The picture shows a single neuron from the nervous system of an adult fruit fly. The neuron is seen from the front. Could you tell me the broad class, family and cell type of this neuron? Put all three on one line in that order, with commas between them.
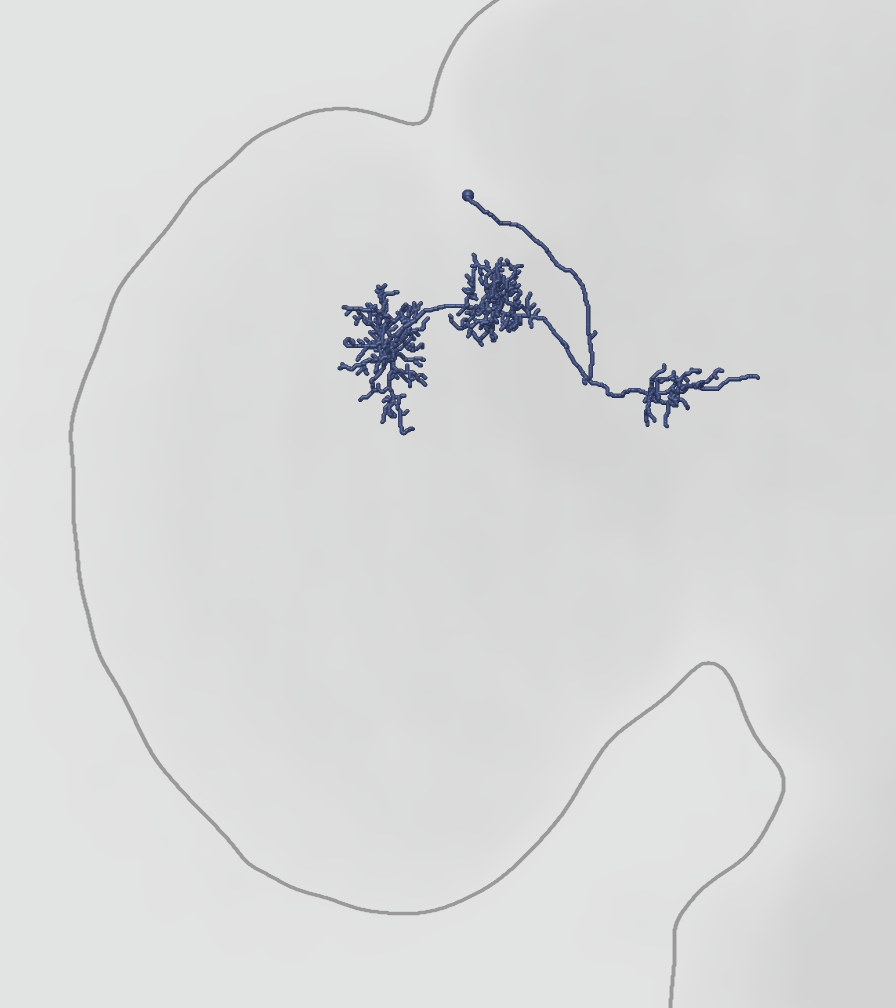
visual projection neuron, hemilineage VPNd1, LPLC2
